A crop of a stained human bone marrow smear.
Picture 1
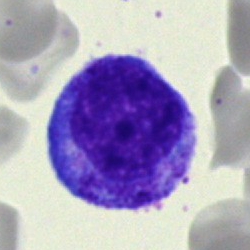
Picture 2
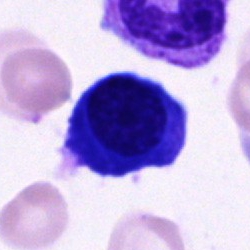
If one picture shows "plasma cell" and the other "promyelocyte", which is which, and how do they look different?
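Of the two, picture 1 holds the promyelocyte and picture 2 the plasma cell. To begin with the outline, the promyelocyte is round, while the plasma cell is irregular, with blunt angular bulges and small pale tags projecting at the lower left. Turning to the chromatin, the promyelocyte's is finely stippled rather than coarsely clumped, and the plasma cell's stains dark purple and looks mottled rather than evenly smooth.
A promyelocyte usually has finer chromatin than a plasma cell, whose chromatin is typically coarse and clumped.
In the promyelocyte, the nucleus fills most of the cell and has a dark round spot near its centre. As for the plasma cell's cytoplasm, it is an intense deep blue and shows no granules.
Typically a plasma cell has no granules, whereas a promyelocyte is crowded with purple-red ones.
Finally, neither cell shows vacuoles in its cytoplasm. Pale grey red cells lie around the promyelocyte without touching it.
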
